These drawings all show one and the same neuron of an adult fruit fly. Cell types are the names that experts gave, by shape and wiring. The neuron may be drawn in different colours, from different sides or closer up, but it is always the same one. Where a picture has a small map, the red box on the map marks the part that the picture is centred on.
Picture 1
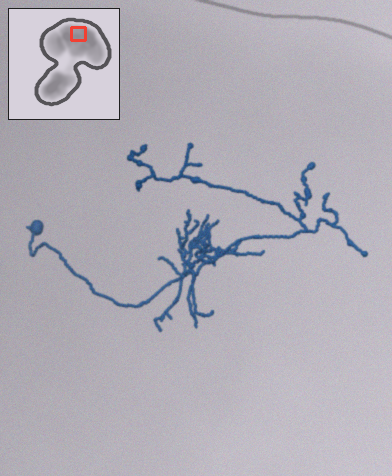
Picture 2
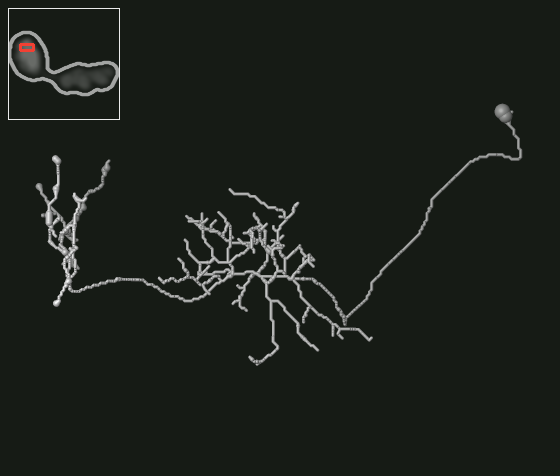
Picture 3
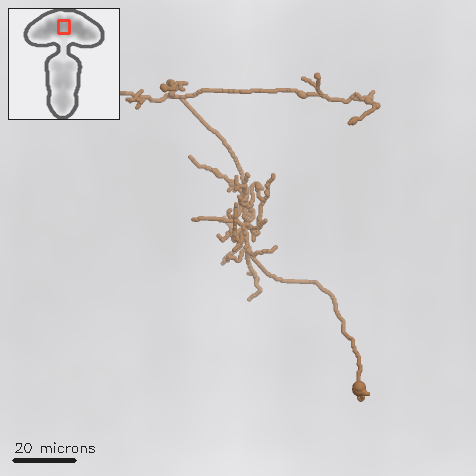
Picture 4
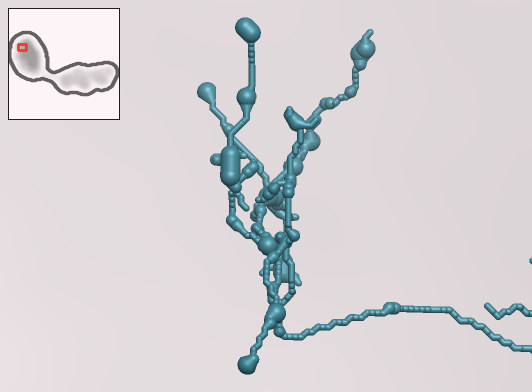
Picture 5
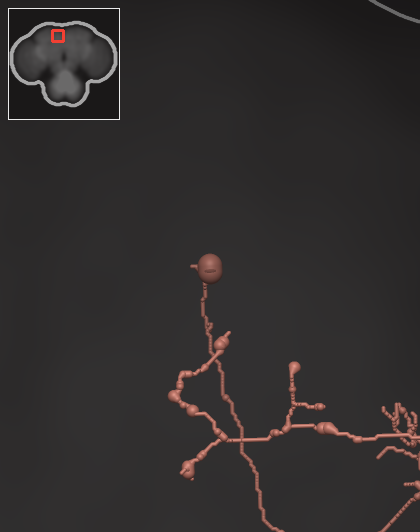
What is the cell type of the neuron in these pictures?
FS1A_b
